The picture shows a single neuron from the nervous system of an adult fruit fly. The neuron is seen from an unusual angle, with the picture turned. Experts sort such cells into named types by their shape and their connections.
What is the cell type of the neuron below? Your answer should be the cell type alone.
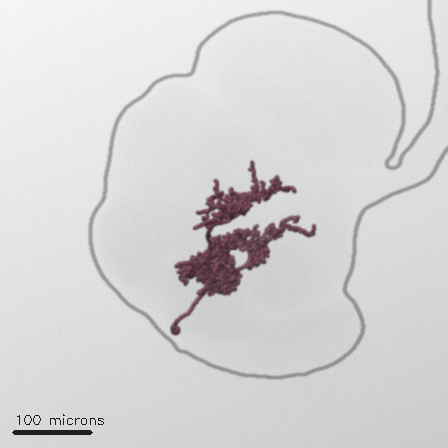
LAL124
